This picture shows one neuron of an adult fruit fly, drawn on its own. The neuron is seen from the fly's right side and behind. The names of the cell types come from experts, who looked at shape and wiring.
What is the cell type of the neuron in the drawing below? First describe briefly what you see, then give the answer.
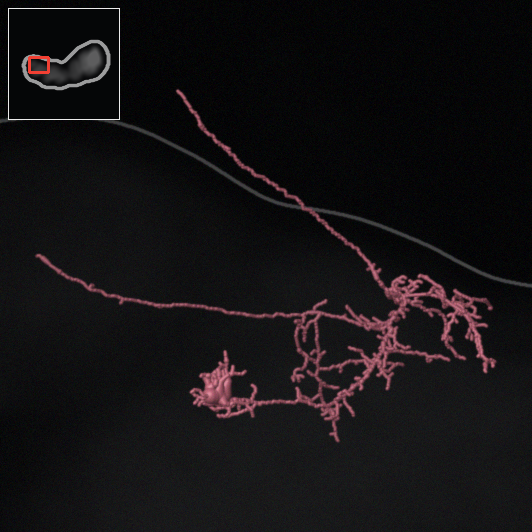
Dozens of branch ends can be seen. As drawn here it is wider than it is tall. It is an efferent neuron of the nerve cord. The cell type is EN00B024.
